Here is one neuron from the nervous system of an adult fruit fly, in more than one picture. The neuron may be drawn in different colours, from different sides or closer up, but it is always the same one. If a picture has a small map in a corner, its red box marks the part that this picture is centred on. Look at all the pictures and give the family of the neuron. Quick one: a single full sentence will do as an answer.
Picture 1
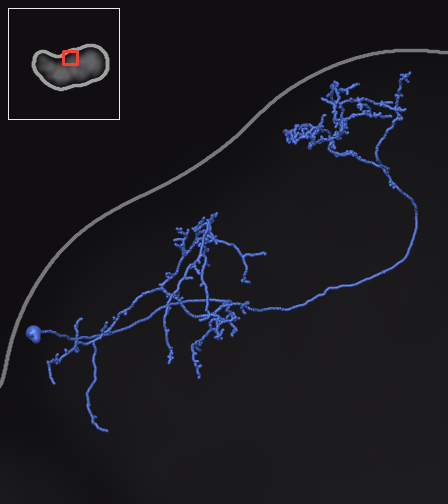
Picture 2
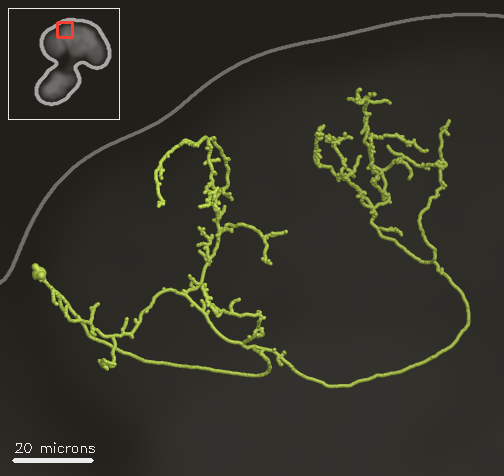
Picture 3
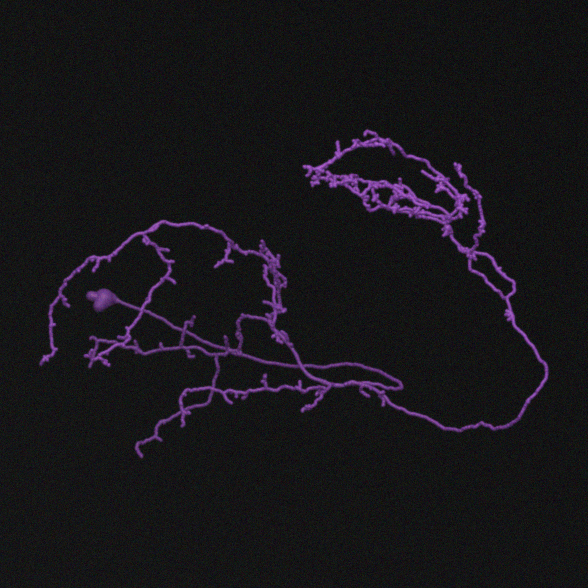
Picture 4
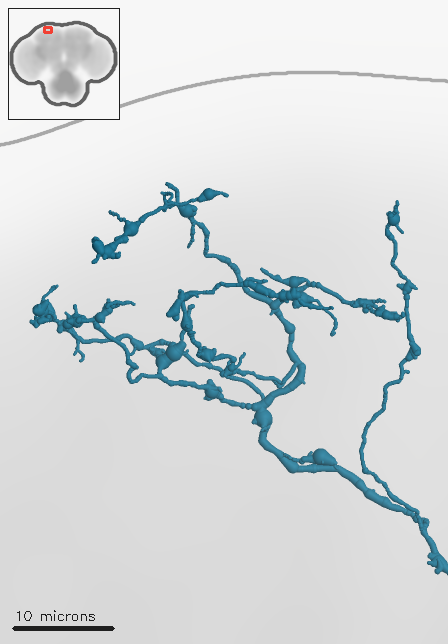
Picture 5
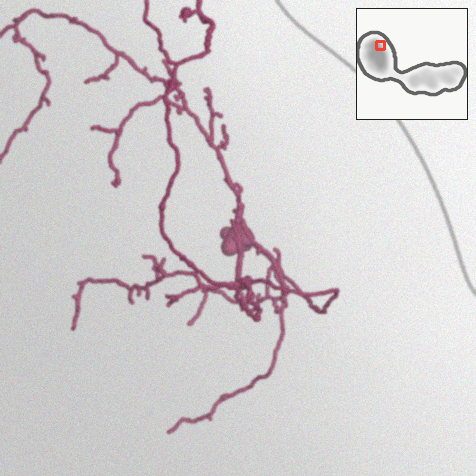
This neuron is designated as family hemilineage LHp2.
